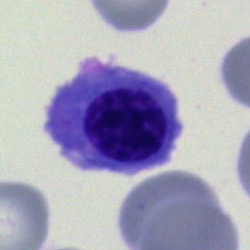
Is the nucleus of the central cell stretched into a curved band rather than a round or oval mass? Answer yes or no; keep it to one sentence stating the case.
No, this cell has one compact round or oval nucleus.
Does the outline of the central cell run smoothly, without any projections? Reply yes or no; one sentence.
No, the outline of the cell is rough.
